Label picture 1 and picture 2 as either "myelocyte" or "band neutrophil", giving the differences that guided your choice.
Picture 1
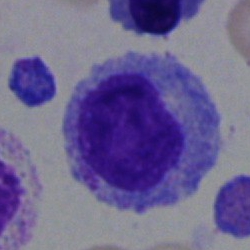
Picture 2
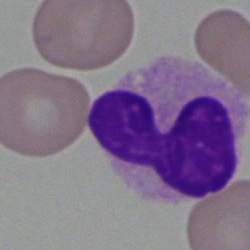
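Picture 1 shows the myelocyte, picture 2 the band neutrophil. The myelocyte is a large, roughly round cell whose edge is finely irregular and looks frayed; the outline of the band neutrophil is also roughly round. In the myelocyte the nucleus lies off-centre to the left, so the cytoplasm forms a wider band on the right, and a paler zone of cytoplasm adjoins the nucleus on its upper right side. In the band neutrophil the chromatin stains deep purple and appears dense, interrupted only by small paler patches.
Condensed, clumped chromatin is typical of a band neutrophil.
Its cytoplasm is pale lilac-grey and contains no visible vacuoles. Two nearby objects stand apart from the cells: a smaller, dark purple body lies to the upper left of the myelocyte without touching it, and a red cell lies against the left edge of the band neutrophil.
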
